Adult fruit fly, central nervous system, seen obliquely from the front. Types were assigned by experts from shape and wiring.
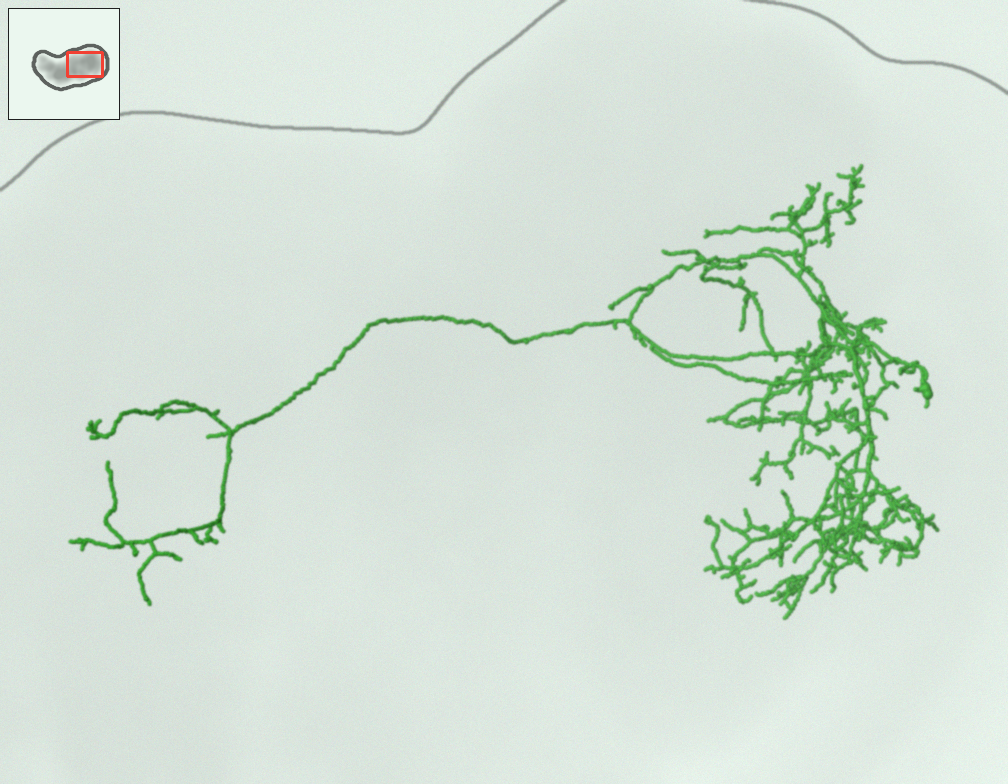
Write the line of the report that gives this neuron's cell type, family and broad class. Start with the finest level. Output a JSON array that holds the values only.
["AVLP220", "hemilineage VLPl&d1_dorsal", "central-brain intrinsic neuron"]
